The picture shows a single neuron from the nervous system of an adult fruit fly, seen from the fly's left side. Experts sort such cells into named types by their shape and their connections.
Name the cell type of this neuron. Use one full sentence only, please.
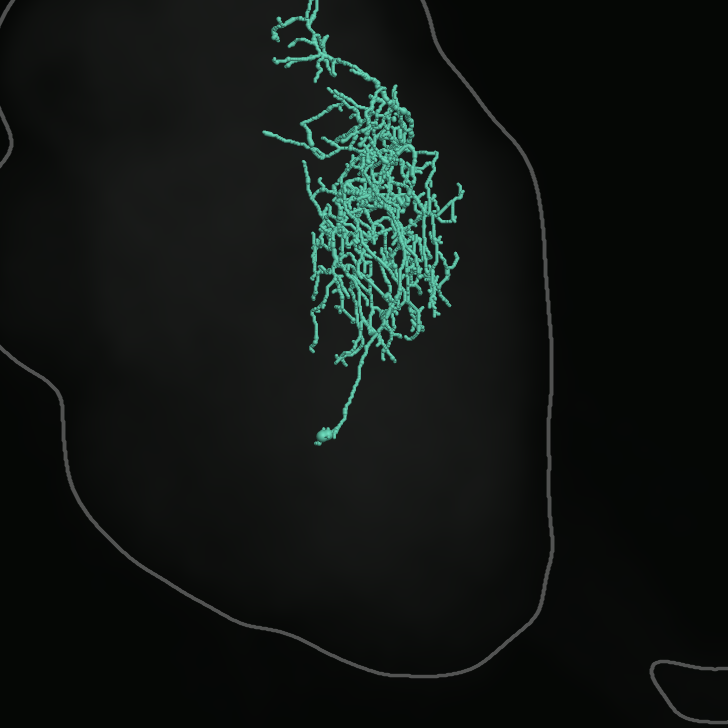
The cell type that this neuron has is LoVP42.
